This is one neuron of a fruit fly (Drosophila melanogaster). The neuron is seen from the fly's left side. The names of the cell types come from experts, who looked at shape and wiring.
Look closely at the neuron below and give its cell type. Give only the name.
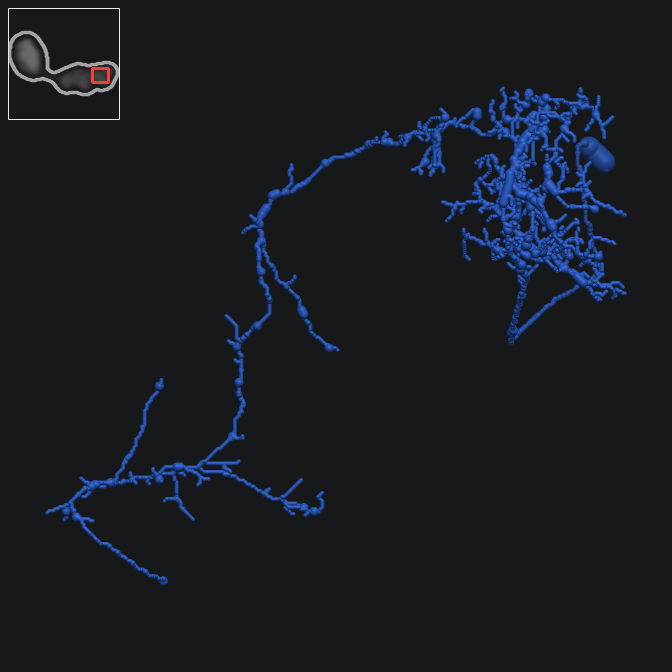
IN01A061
